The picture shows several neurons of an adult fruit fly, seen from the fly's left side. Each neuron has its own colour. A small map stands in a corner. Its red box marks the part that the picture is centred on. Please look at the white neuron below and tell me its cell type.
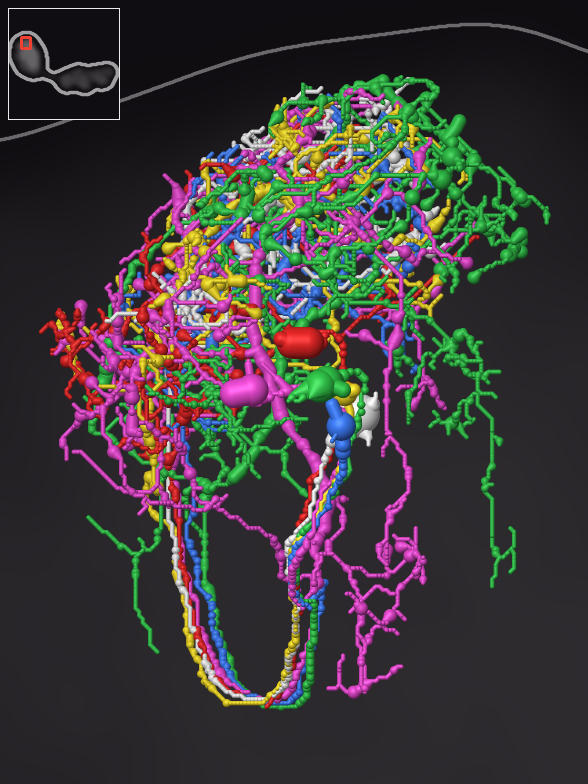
SLP024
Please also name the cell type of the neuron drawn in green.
SLP011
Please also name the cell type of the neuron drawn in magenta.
SLP021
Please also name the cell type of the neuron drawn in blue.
SLP025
